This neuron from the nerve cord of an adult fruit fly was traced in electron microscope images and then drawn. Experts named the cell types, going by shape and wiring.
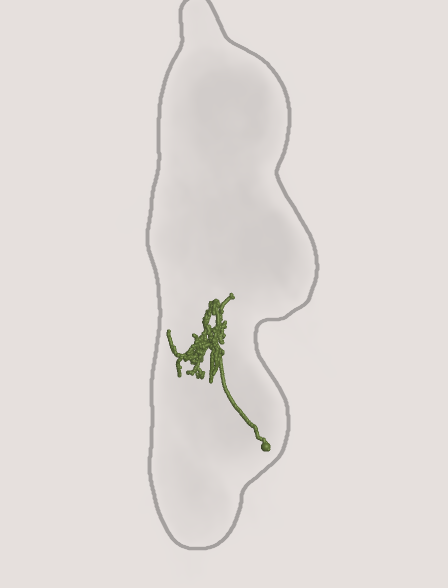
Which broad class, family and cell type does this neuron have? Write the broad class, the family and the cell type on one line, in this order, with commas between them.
nerve-cord intrinsic neuron, hemilineage 05B, IN05B090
